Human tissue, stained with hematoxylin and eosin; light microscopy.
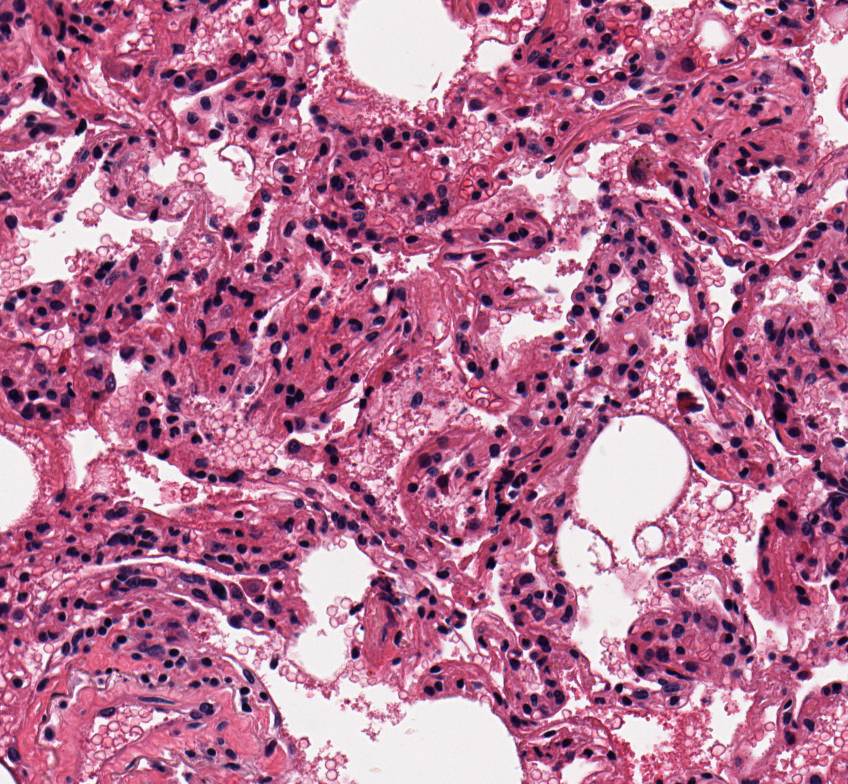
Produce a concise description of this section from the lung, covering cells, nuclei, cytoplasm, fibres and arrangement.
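Starting with the spaces: open areas between the walls hold many loose red blood cells across the field. Next, the walls: crowded with dark oval to elongated nuclei in pink cytoplasm. Within them run wavy pink fibrous bands, clearest in the lower left corner. Finally, no glands lined by tall columnar epithelium are present.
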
